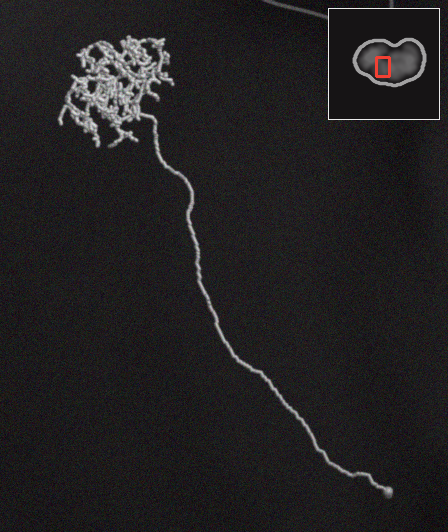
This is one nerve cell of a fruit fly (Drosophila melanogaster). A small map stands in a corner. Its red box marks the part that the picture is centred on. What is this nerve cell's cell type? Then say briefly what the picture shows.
It is of cell type Pm2a. This is an optic-lobe intrinsic neuron. Its cell body lies at the lower right of the picture. Dozens of branch ends can be seen.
